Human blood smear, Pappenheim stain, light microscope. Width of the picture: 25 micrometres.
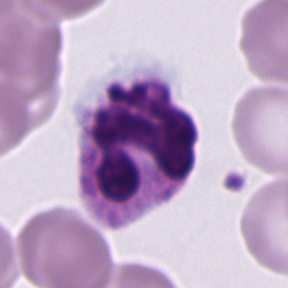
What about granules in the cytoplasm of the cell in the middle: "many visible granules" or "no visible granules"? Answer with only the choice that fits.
Many visible granules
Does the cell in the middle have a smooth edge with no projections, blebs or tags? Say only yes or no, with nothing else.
No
